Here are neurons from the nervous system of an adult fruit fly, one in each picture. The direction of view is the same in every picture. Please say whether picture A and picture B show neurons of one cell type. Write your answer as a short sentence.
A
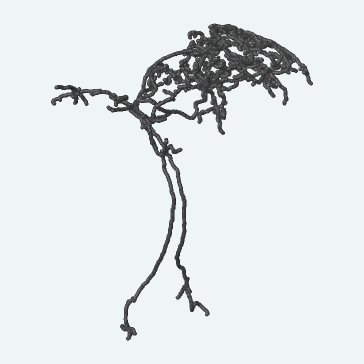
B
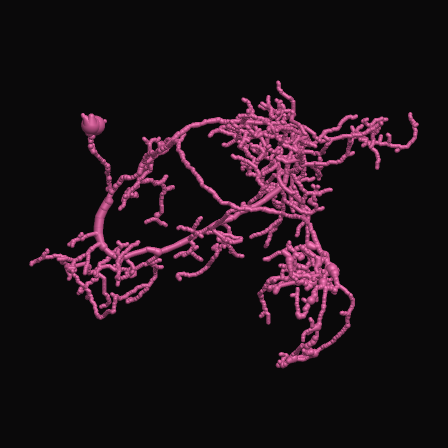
They are of different cell types.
